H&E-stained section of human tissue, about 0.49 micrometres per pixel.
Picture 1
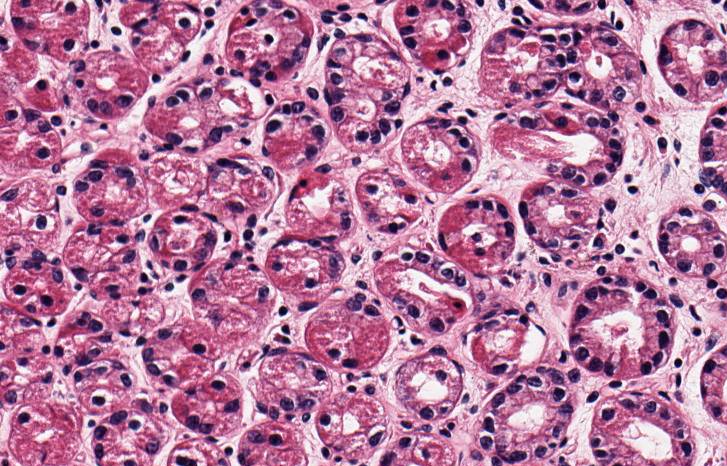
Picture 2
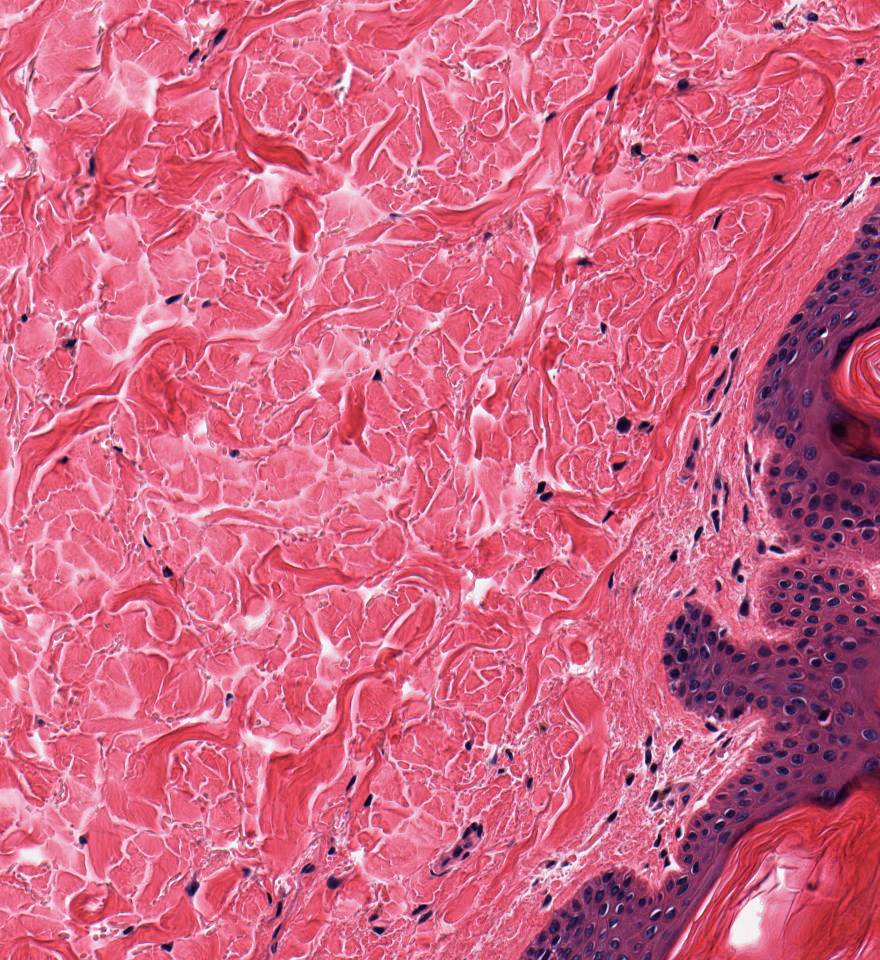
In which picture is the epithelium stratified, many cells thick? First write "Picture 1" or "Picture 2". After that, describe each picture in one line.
Picture 2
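Picture 1: Each glandular unit is lined by a single layer of epithelial cells.
Picture 2: Stratified squamous epithelium runs along the right edge of the field, and dense connective tissue fills the rest to the left.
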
